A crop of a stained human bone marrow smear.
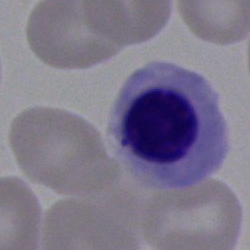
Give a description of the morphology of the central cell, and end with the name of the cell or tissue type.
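Looking at where the nucleus lies, I find it off-centre, toward the left side of the cell. Its chromatin is dense and very dark purple, and I can make out no nucleoli. Nor do I see any granules in the cytoplasm. This, then, is an erythroblast.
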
